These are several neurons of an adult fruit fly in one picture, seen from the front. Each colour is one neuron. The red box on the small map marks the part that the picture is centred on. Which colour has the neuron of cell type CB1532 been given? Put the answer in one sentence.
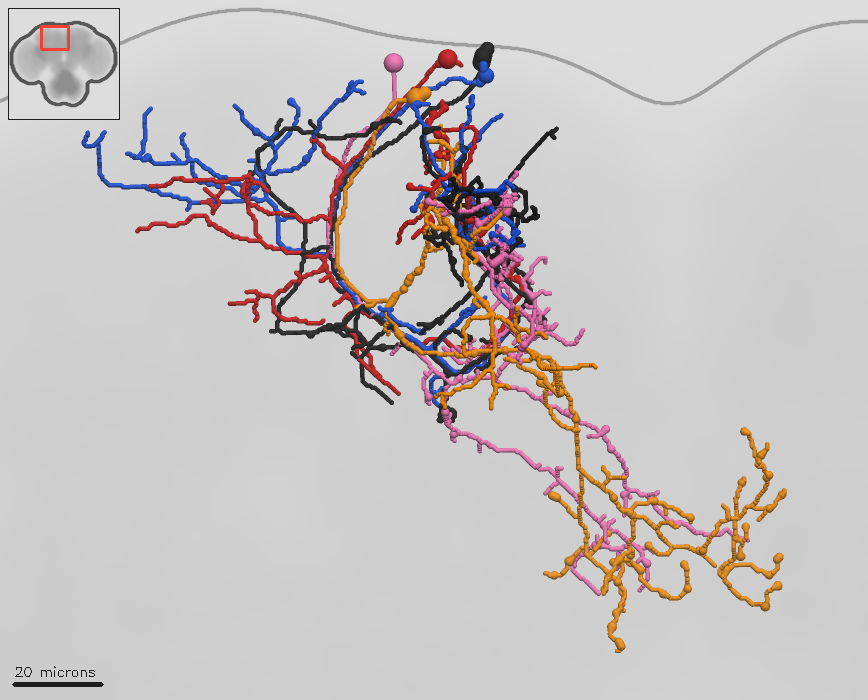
The colour is black.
